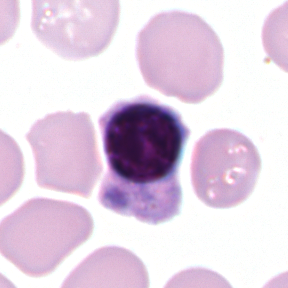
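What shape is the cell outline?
Irregular, not smoothly round.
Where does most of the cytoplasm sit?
Below the nucleus, with a darker purple patch in its lower left.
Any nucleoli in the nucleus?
None visible.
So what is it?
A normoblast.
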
